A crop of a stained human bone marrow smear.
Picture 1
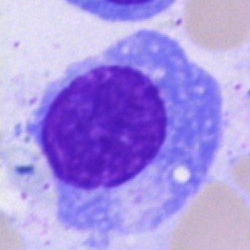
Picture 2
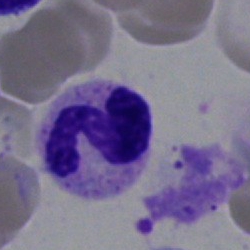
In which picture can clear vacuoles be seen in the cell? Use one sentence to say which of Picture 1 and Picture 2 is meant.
It is in picture 1 that the cell's cytoplasm holds one or more clear vacuoles.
